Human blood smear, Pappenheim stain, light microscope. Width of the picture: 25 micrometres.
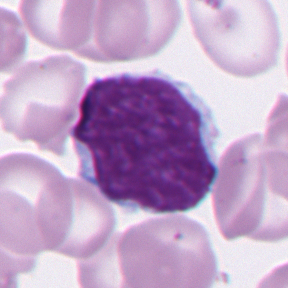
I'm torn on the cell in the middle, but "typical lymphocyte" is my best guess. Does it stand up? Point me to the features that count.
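Amount of cytoplasm: it forms only a thin rim, and the nucleus fills almost the whole cell.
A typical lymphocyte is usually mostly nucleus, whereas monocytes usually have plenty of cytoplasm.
This feature goes with typical lymphocyte and against monocyte. Colour of the cytoplasm: pale blue, with no granules seen.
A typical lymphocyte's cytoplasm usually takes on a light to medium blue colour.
The colour therefore also goes with typical lymphocyte. Nucleus: its outline is irregular and somewhat angular, and the chromatin is dark purple and densely stained throughout. Verdict: typical lymphocyte fits.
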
